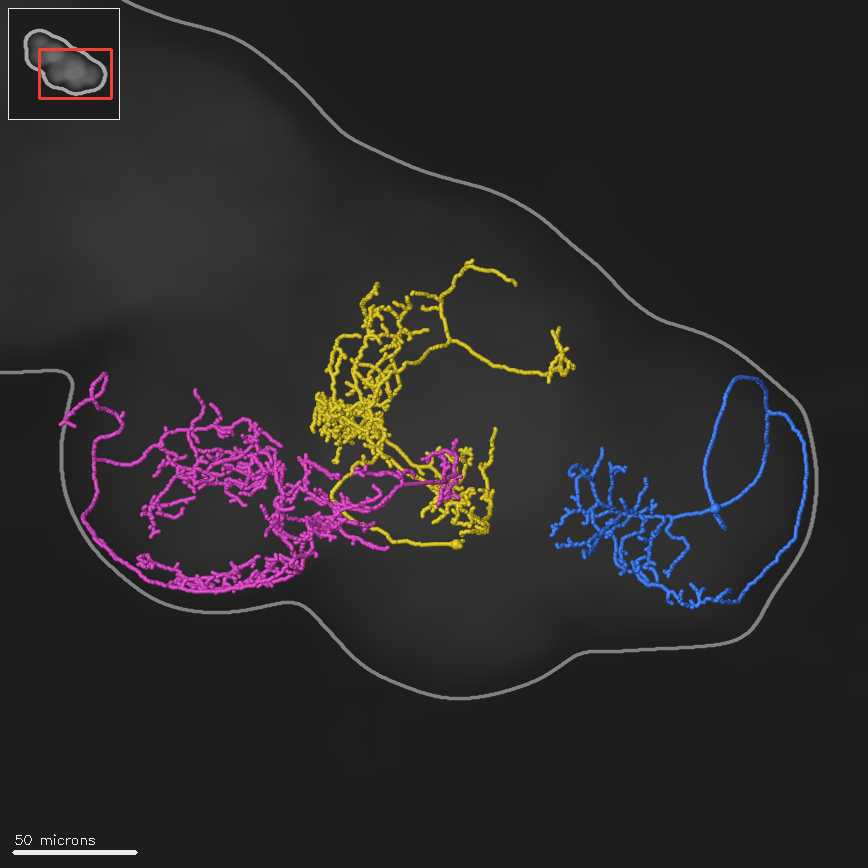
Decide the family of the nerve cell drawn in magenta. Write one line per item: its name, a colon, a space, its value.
family: class mechanosensory tactile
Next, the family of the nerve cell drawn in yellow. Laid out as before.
family: hemilineage 04B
